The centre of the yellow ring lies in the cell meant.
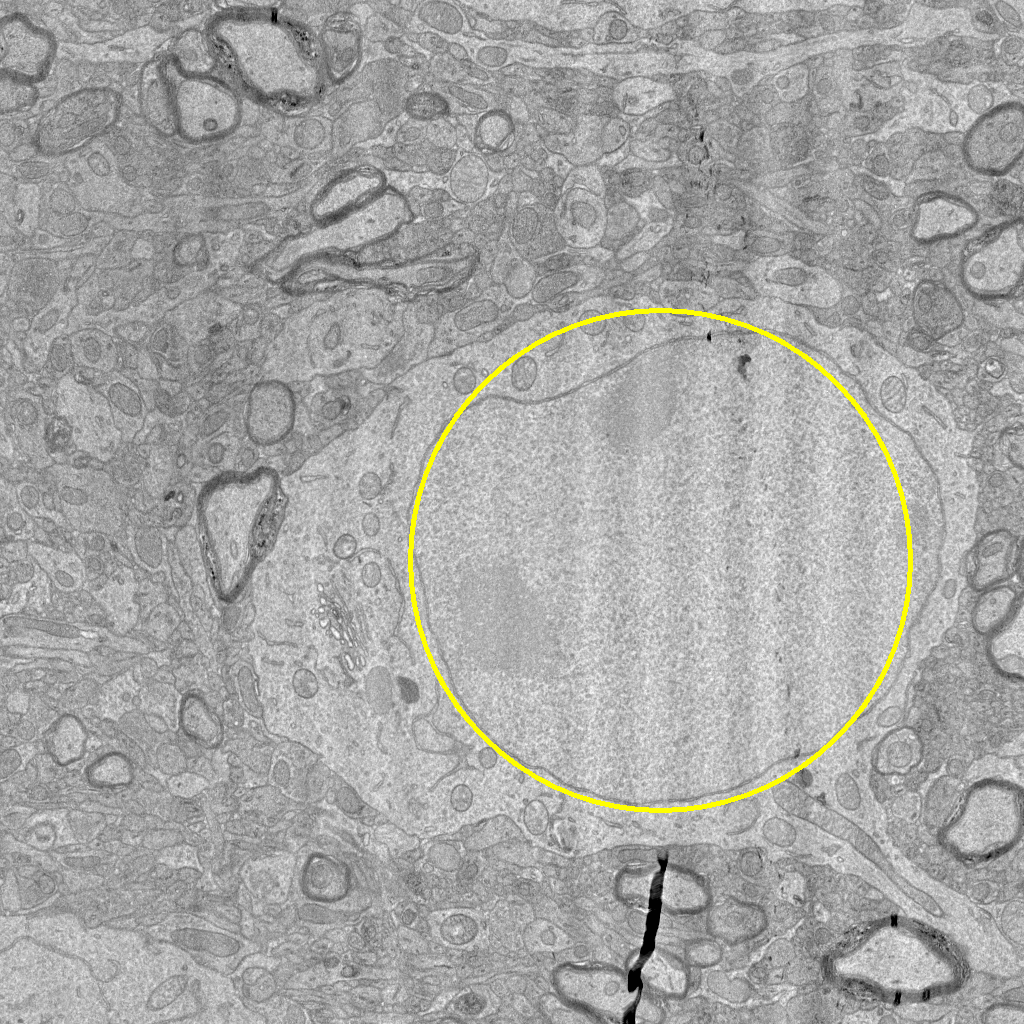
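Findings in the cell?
Cytoplasm wider left of the nucleus than right; there, a cluster of small pale vesicles and short cisternae.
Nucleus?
Envelope smooth, no deep infoldings; chromatin pale, finely dispersed, no dark clumps along the envelope.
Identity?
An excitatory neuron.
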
